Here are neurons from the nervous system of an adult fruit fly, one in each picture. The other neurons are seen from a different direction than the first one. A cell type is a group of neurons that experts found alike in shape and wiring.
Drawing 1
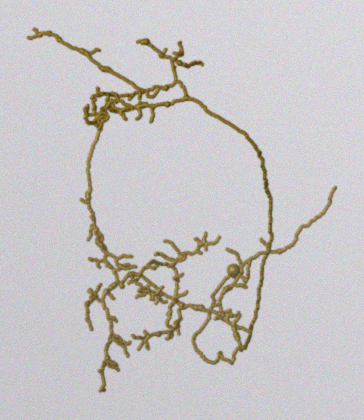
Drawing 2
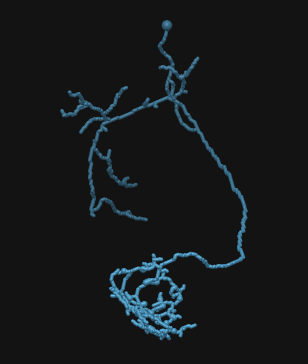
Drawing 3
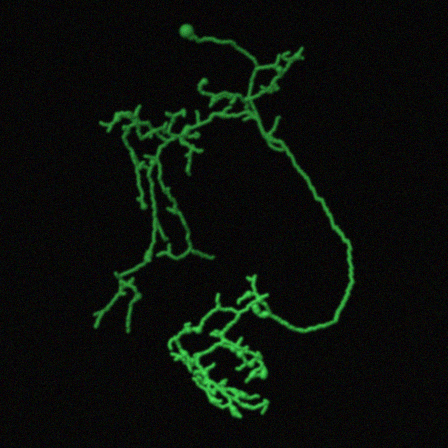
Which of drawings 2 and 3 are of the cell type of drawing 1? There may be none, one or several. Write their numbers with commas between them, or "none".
none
